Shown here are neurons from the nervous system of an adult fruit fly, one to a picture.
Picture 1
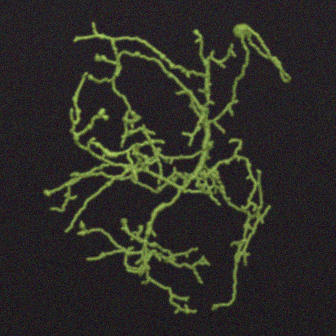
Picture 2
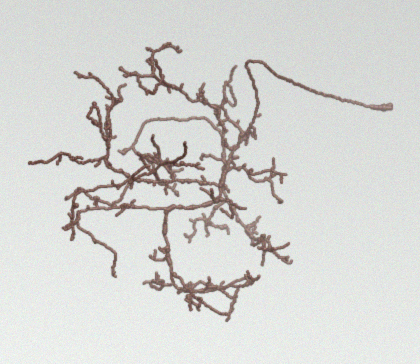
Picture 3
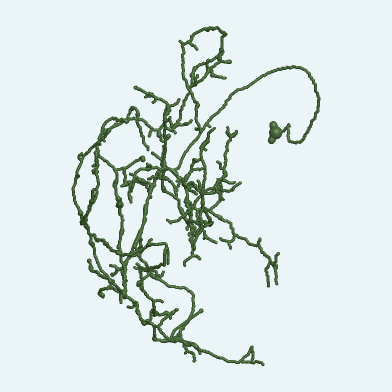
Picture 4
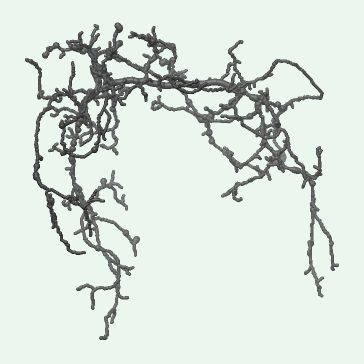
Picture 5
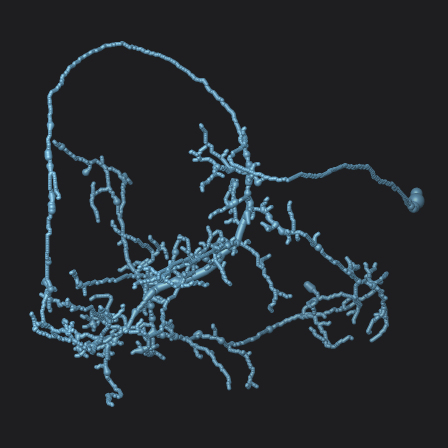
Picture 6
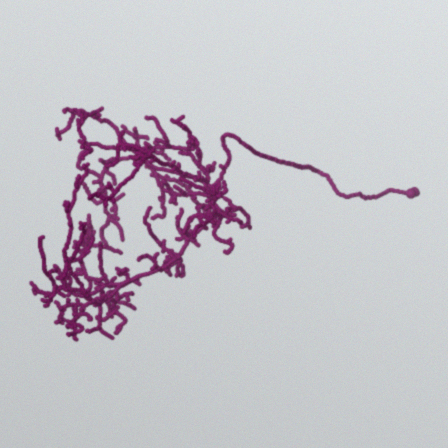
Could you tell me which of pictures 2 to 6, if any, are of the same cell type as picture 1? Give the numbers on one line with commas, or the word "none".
2, 3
